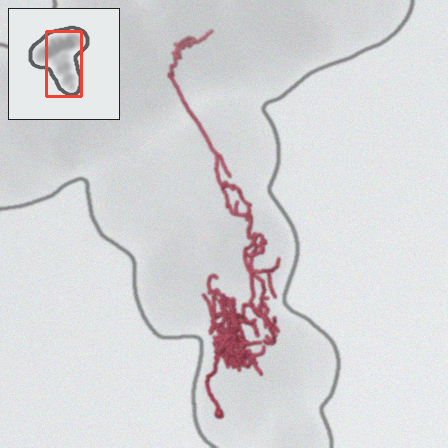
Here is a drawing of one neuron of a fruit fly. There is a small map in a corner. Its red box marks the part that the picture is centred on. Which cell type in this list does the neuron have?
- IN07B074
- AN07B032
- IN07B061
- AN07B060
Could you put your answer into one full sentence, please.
This particular neuron has the cell type AN07B032.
